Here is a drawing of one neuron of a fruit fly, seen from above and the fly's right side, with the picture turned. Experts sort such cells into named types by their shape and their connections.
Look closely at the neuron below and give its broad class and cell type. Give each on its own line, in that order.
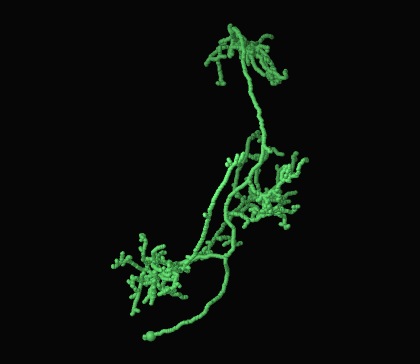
central-brain intrinsic neuron
PLP097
